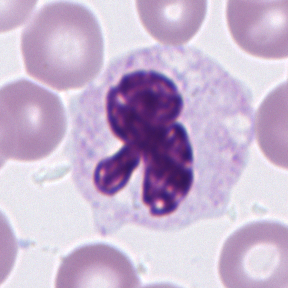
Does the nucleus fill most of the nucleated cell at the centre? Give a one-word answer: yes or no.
No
